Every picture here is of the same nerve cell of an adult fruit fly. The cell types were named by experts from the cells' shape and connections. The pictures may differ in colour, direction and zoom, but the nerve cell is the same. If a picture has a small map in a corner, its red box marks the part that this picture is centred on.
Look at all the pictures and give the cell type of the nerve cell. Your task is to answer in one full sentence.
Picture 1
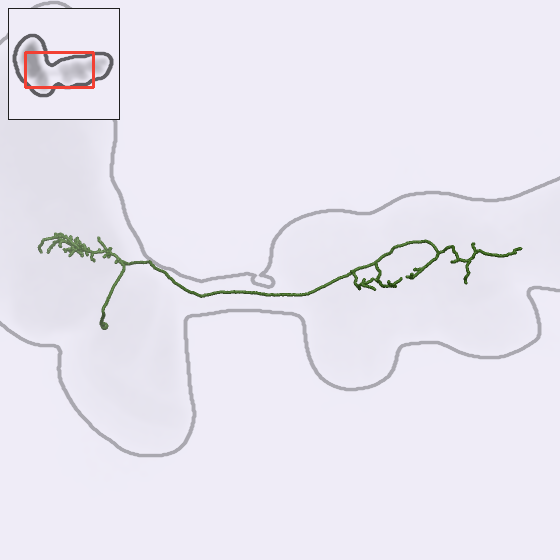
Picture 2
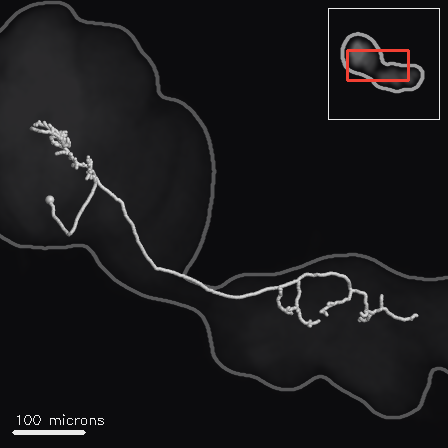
This nerve cell counts as a member of the cell type DNg01_d.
